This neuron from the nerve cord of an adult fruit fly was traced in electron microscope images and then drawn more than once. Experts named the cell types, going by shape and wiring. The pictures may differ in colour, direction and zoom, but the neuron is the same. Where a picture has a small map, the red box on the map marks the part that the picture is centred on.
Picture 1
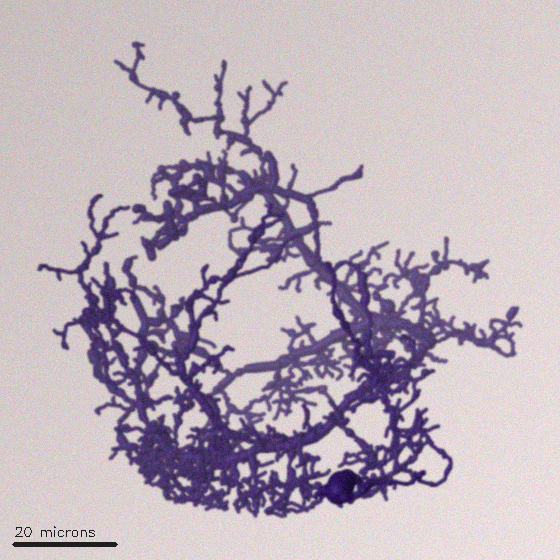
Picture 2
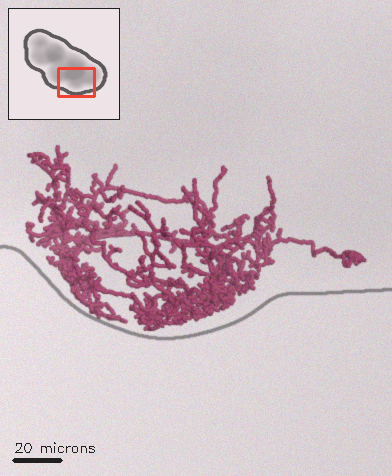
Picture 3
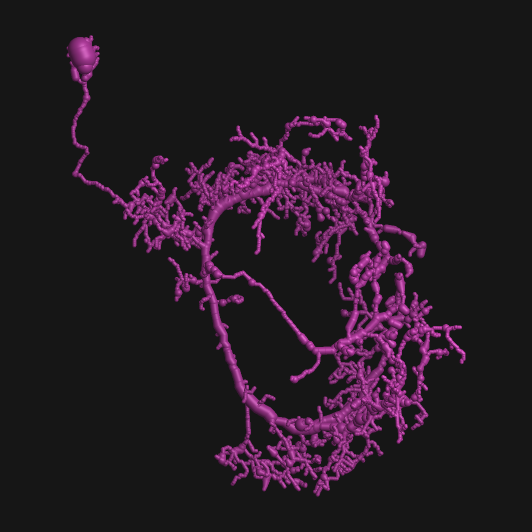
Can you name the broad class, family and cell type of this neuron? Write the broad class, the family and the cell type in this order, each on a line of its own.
nerve-cord intrinsic neuron
hemilineage 14A
IN14A004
